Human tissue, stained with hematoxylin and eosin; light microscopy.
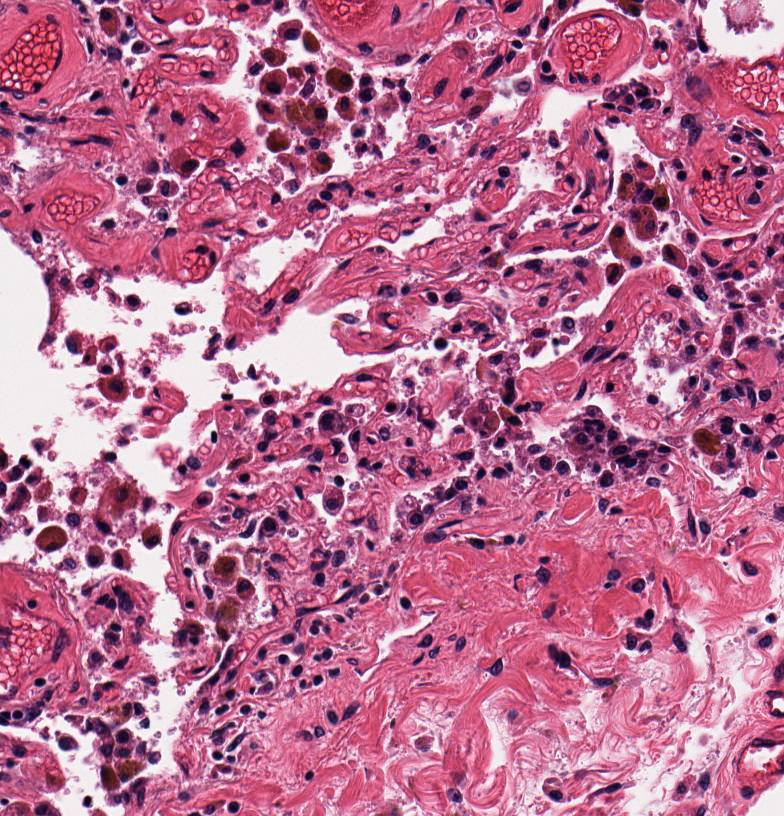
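Lung, haematoxylin and eosin. The upper and left parts show irregular open spaces divided by thin-to-thickened cellular pink septa. Small round dark lymphocyte nuclei are scattered through the septa and crowd together just right of centre. The lower right part is dense, wavy pink collagen with few nuclei. No fat cells are present in the field.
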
